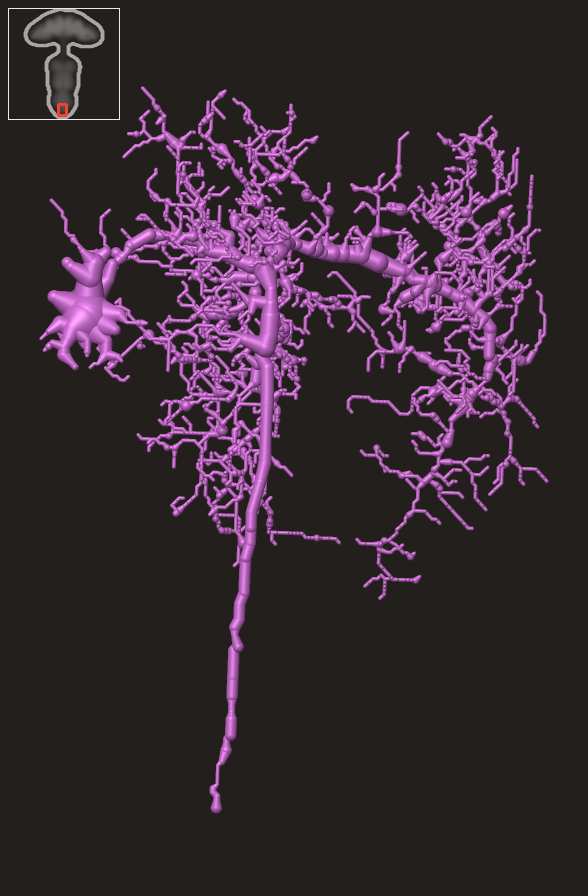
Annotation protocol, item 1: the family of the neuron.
MNad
